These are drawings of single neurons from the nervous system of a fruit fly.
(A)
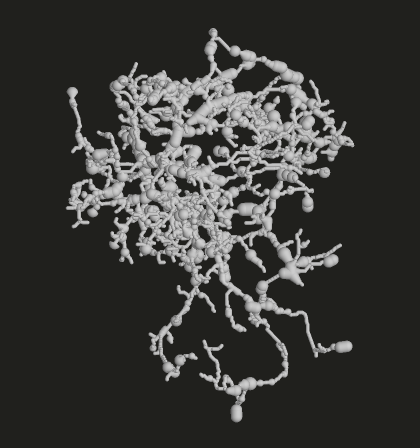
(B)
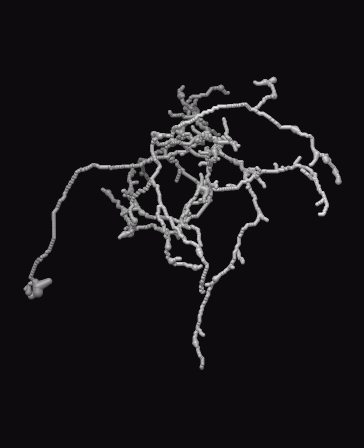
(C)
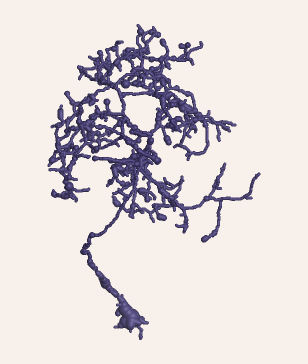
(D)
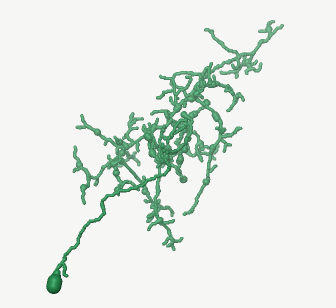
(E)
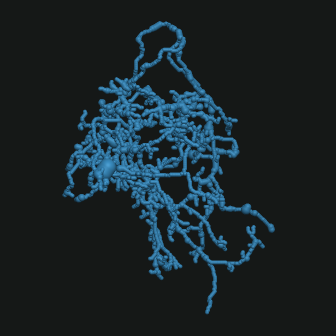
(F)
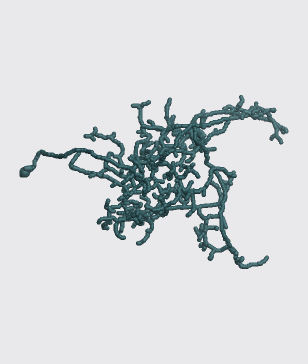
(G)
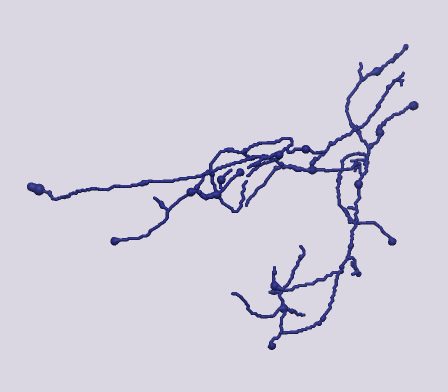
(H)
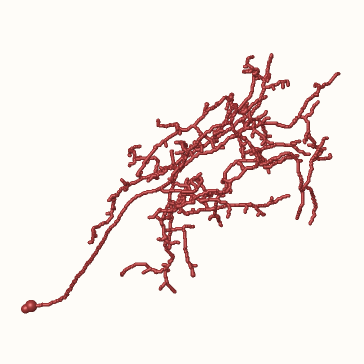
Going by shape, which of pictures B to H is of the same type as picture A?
E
